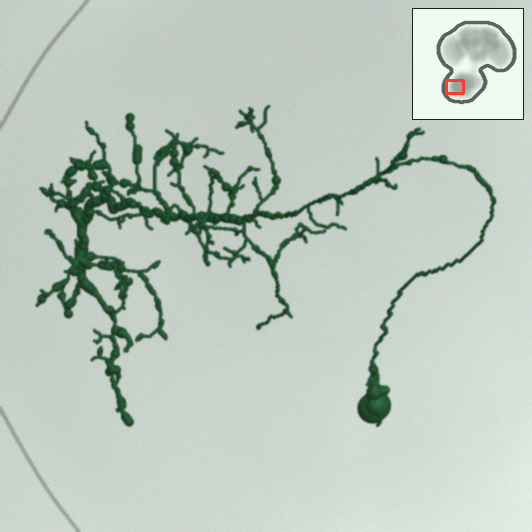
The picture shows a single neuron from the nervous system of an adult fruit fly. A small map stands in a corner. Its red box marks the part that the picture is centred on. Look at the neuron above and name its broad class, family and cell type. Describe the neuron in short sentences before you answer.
Dozens of branch ends can be seen. As drawn here it is wider than it is tall. Its broad class is nerve-cord intrinsic neuron. Its family is hemilineage 12B. It is of cell type IN12B040.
